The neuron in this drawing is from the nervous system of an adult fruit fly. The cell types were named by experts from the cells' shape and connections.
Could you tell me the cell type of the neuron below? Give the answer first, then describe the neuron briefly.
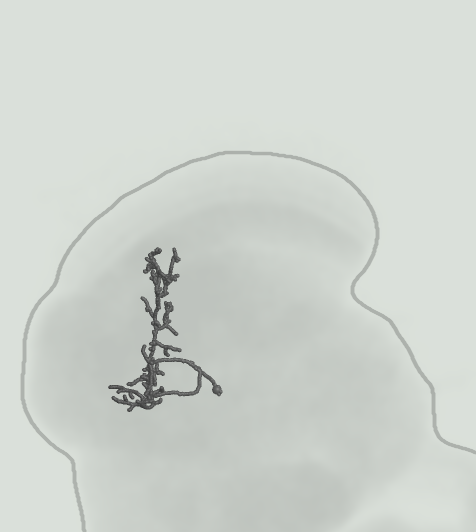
It is of cell type PLP182. This is a central-brain intrinsic neuron. The cell body can be seen at the bottom of the picture. As drawn here it is taller than it is wide.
